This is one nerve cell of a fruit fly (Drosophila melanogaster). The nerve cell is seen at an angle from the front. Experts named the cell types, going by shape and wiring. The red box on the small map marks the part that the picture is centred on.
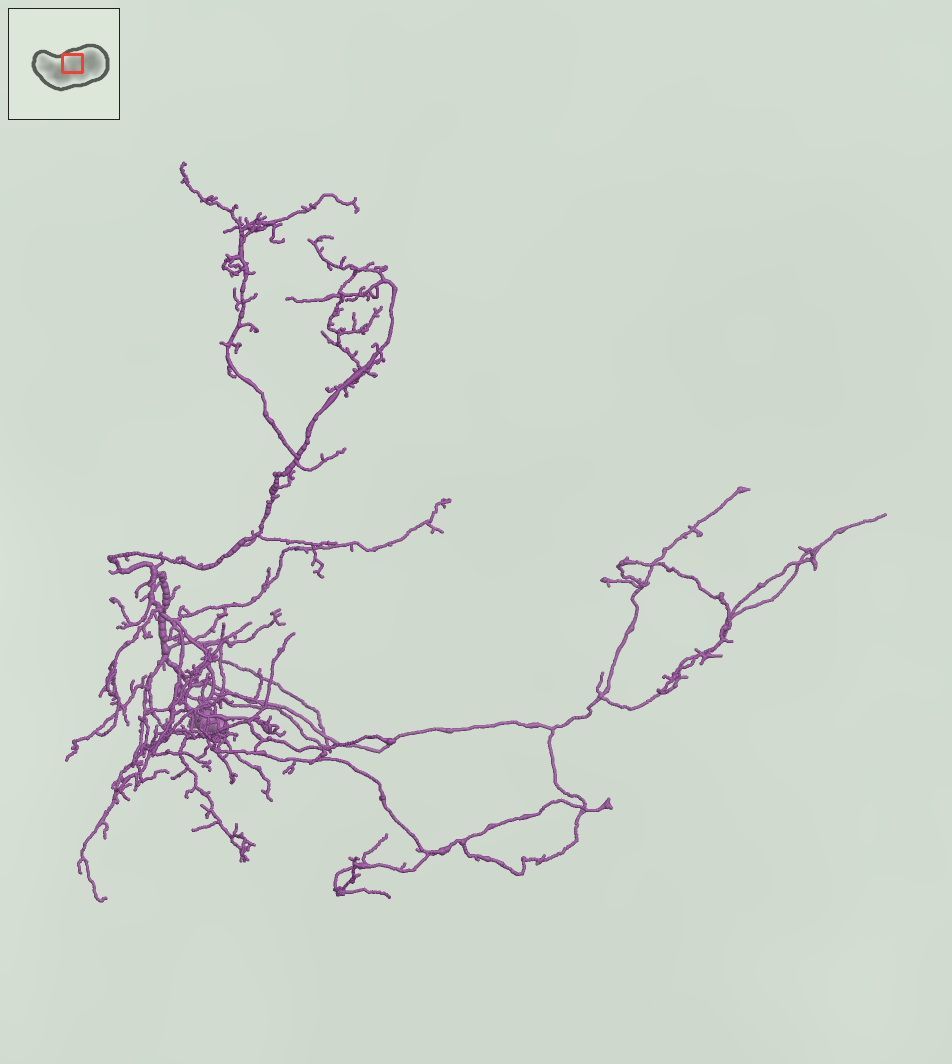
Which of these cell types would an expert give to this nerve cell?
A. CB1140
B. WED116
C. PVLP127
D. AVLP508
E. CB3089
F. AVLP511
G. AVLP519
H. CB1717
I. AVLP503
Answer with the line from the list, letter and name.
A. CB1140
